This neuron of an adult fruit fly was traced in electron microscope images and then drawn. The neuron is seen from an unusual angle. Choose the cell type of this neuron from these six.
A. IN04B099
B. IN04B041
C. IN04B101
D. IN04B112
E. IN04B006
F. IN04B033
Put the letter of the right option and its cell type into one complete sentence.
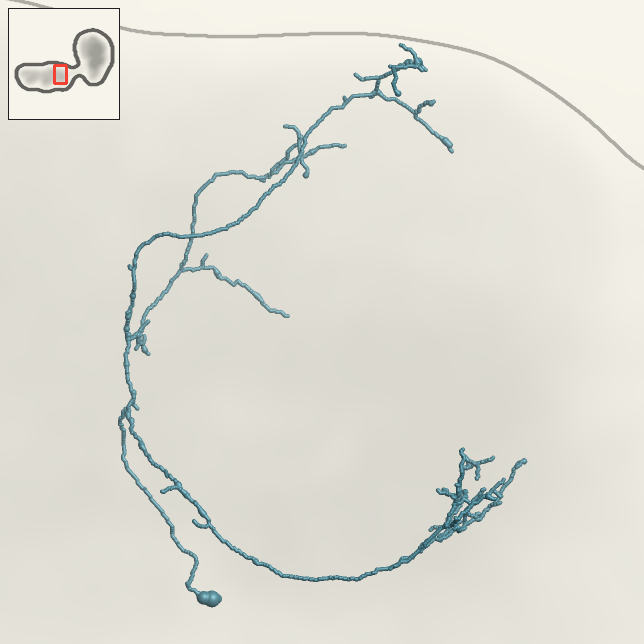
For cell type, option C, IN04B101, applies to the neuron.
